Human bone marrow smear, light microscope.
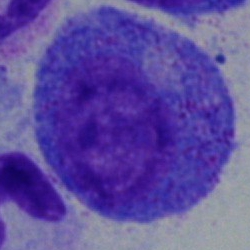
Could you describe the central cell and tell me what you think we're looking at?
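A broad rim of blue-purple cytoplasm surrounds the nucleus of this roughly round cell. Granules are easiest to see in the cytoplasm on the right side. No clear vacuoles are seen. It is a promyelocyte.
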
